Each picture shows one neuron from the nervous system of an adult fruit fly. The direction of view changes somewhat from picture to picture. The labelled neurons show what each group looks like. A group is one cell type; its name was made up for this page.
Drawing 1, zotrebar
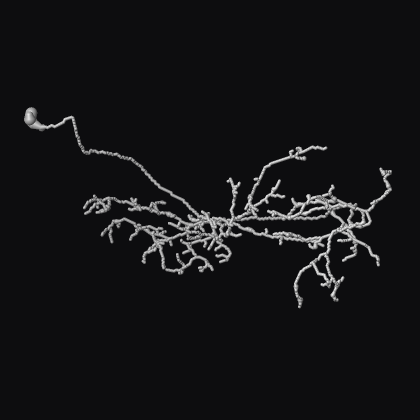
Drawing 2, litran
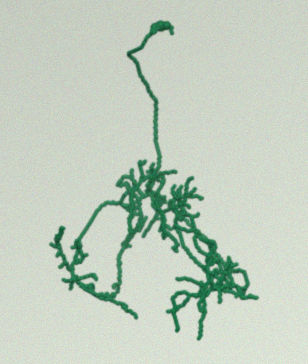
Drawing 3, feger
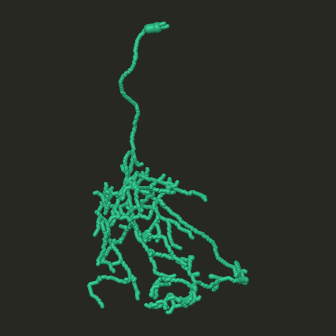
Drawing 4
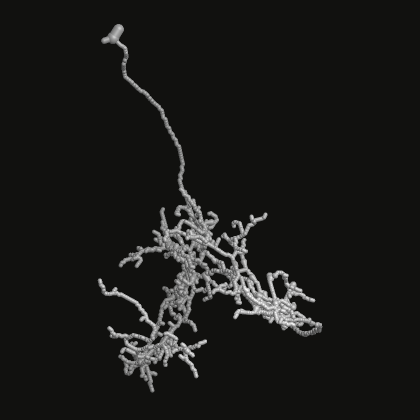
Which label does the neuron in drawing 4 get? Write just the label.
litran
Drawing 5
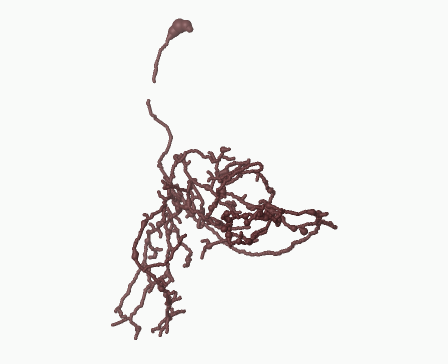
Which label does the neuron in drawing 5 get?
feger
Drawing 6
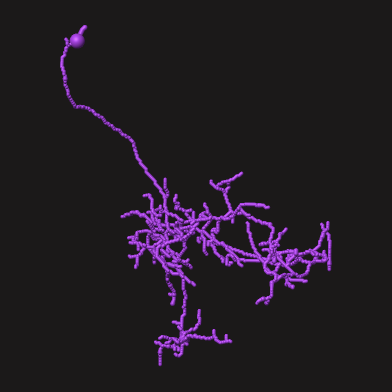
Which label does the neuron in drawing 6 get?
litran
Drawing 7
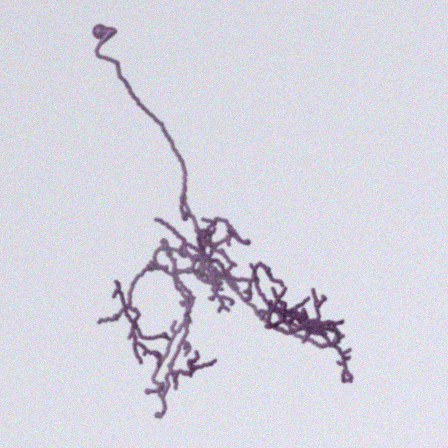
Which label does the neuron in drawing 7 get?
litran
